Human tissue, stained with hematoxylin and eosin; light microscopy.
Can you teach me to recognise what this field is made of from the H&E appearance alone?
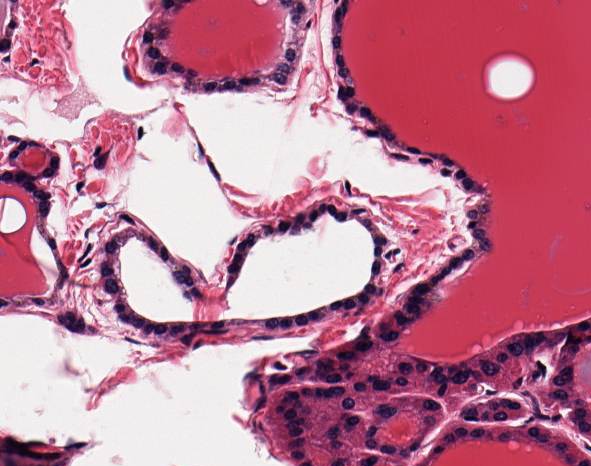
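I'm looking at the thyroid follicle, repeated at differing sizes.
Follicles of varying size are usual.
The biggest, filling most of the right half, holds smooth, homogeneous, deep pink colloid.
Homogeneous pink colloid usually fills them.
The two-lobed central one, though, is empty.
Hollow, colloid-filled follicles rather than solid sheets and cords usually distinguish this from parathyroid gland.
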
